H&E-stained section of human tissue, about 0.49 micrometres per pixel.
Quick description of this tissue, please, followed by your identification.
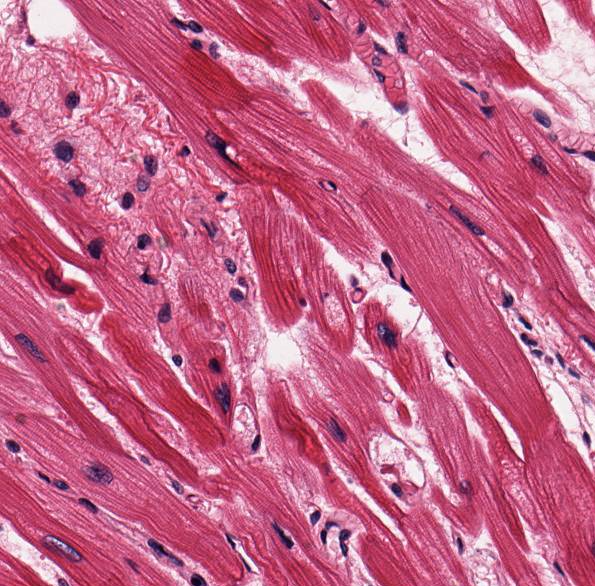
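Along the muscle fibres, oval nuclei sit centrally, and the cytoplasm is a deep pink-red. Narrow spaces between fibres hold small, elongated, dark interstitial-cell nuclei. Upper left, I see pale, loose, wispy tissue with scattered small round dark nuclei. This is atrial appendage of the heart.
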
